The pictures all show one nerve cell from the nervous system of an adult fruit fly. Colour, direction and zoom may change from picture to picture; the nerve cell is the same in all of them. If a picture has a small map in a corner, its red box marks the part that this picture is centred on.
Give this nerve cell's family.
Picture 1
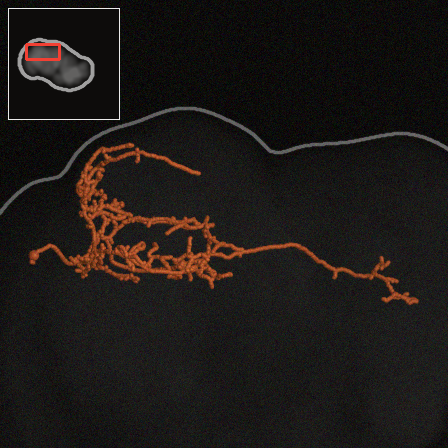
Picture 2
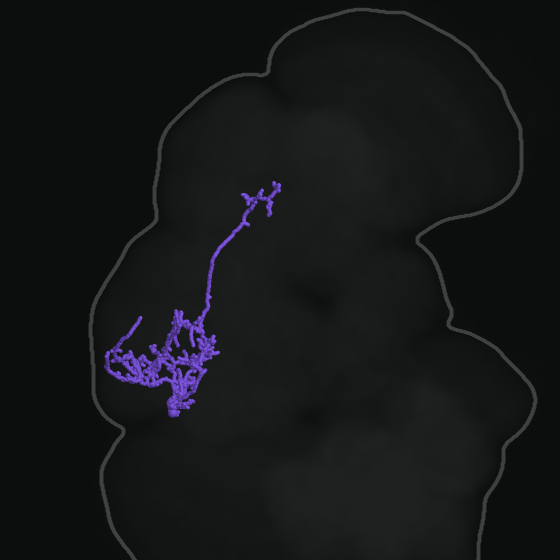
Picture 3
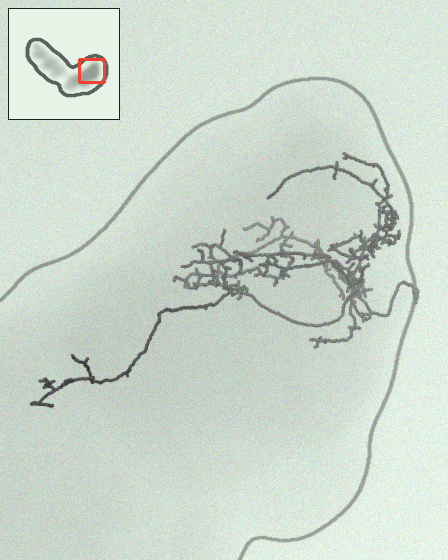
hemilineage SLPa&l1_anterior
